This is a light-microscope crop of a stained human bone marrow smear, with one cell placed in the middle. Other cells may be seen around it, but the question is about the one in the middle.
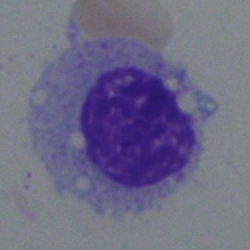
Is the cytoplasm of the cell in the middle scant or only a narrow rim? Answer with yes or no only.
No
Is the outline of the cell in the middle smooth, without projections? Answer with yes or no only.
No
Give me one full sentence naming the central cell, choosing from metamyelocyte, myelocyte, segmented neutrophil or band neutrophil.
Here the cell in the middle is a myelocyte.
